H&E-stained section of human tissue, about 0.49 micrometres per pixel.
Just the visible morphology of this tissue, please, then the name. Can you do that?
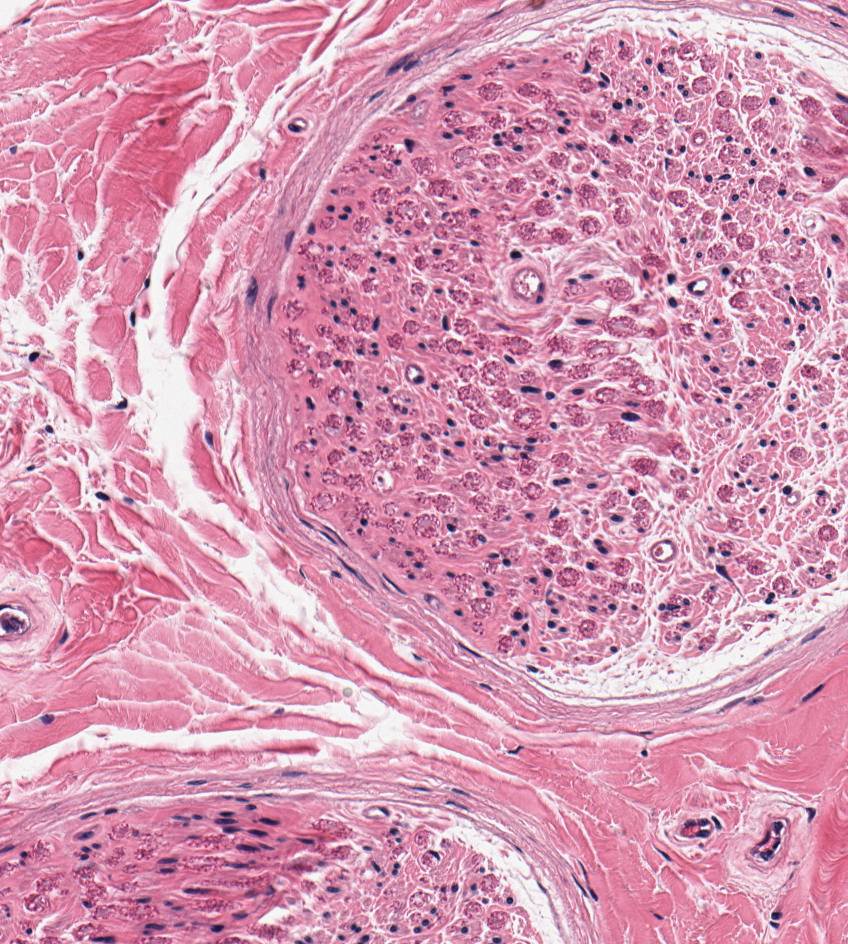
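Large rounded nerve fascicle, cut transversely, occupying upper right of field. Surrounded by thin sheath of concentric layers of flattened cells with elongated nuclei. Fibres cut across: small round profiles with pale, bubbly pink myelin. Small dark oval nuclei evenly scattered between fibres throughout fascicle. Tissue: tibial nerve.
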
